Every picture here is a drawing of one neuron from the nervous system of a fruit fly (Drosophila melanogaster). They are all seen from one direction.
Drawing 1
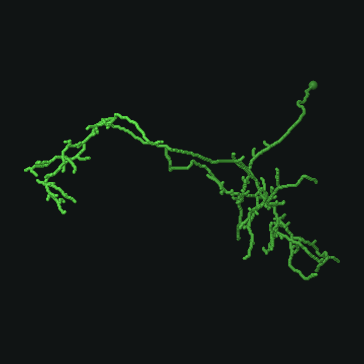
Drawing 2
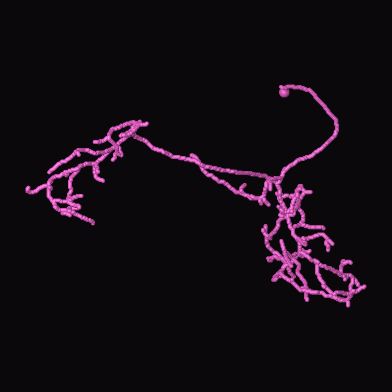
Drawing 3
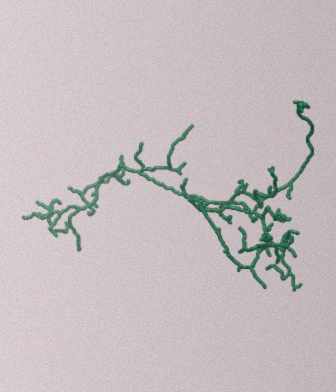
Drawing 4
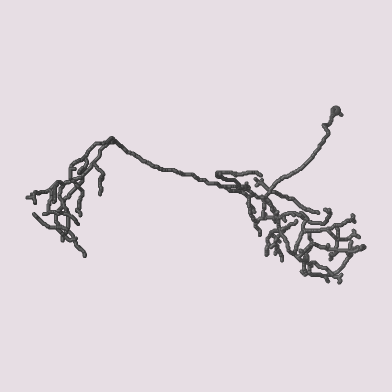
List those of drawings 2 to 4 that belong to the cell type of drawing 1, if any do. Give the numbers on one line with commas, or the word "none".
2, 3, 4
